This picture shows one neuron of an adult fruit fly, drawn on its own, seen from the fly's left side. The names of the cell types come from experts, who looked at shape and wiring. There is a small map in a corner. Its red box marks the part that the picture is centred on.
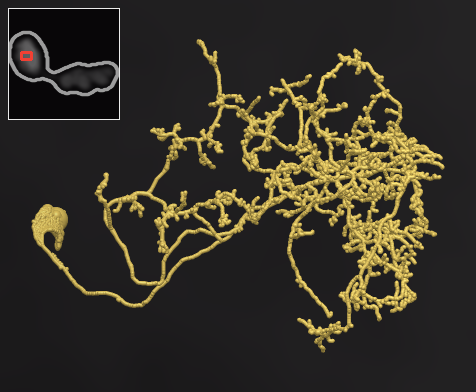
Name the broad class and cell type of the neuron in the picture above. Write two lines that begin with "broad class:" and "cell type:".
broad class: central-brain intrinsic neuron
cell type: CB0785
